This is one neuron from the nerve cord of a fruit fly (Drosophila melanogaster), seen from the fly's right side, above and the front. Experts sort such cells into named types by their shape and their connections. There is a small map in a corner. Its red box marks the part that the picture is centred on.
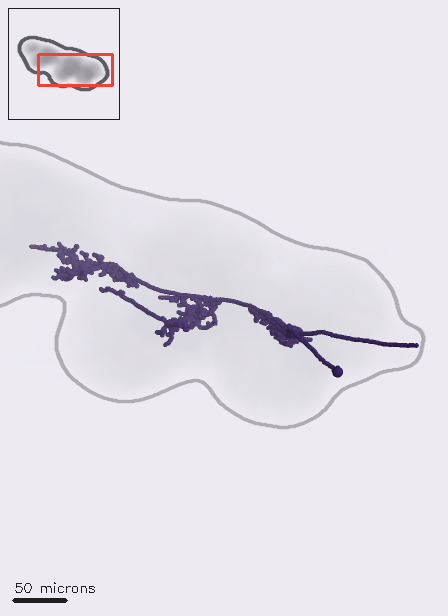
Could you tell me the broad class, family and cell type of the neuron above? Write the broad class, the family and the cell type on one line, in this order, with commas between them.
ascending neuron, hemilineage 08B, AN08B024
